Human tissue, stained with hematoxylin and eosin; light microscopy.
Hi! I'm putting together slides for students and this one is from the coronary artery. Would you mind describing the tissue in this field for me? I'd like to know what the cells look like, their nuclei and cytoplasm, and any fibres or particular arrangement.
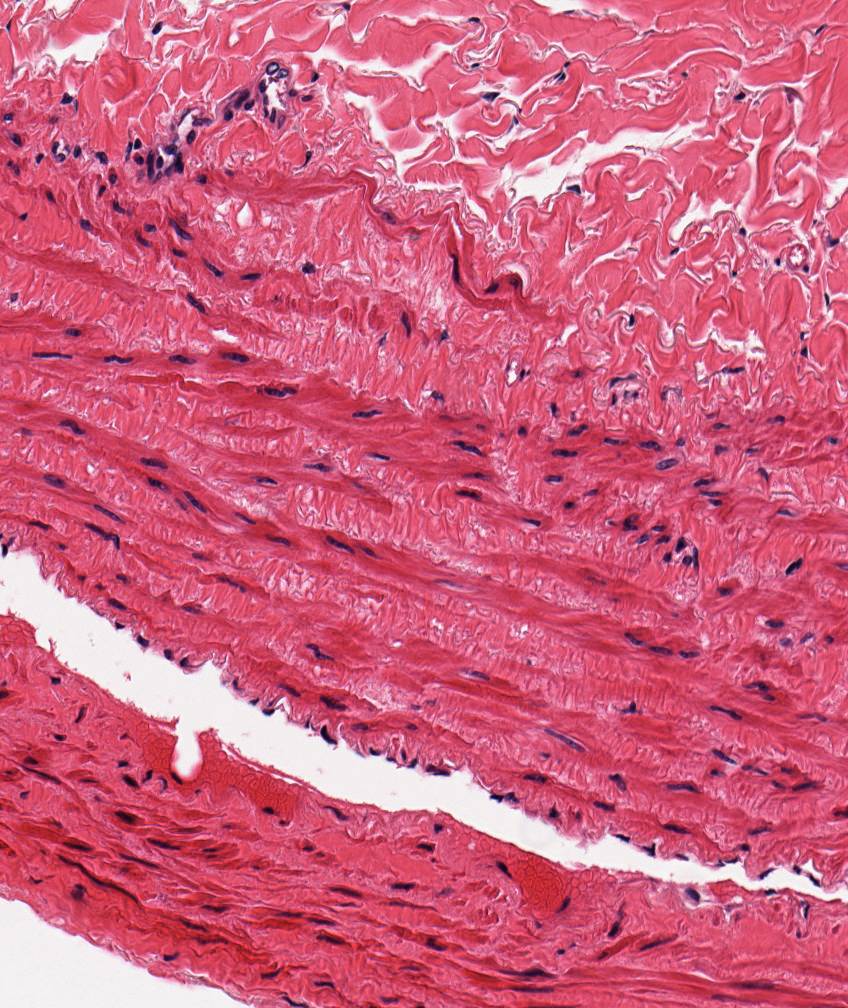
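Bands of fibres with elongated nuclei run diagonally, upper left to lower right, across the middle of the field. The middle band, I see, holds many smooth muscle cells, their nuclei dark, elongated and spindle-shaped, lying parallel to the fibres. Their cytoplasm takes a strong pink-red with eosin. The top of the field, though, is filled with thick, wavy pink collagen bundles, separated by white clefts and holding few nuclei.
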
